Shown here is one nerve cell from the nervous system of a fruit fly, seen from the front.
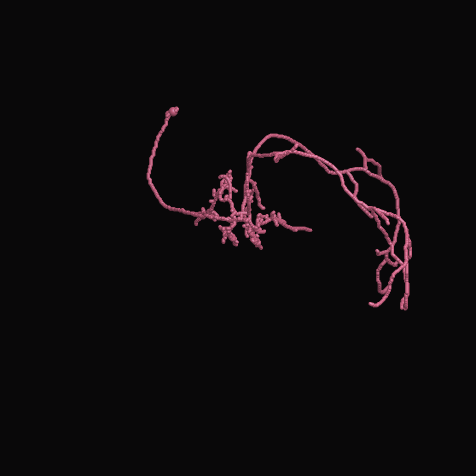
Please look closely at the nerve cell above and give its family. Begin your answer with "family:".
family: hemilineage 18B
